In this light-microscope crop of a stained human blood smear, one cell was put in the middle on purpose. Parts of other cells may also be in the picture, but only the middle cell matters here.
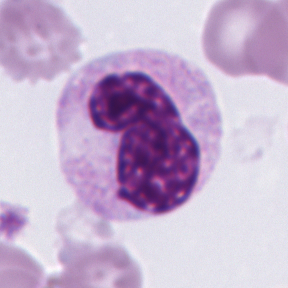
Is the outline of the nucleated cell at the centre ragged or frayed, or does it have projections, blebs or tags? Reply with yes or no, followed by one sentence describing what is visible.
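No. The cell outline is round and smooth.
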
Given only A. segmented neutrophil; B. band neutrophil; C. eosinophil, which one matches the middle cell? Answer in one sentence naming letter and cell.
With the cell in the middle being a segmented neutrophil, option A is the correct choice.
